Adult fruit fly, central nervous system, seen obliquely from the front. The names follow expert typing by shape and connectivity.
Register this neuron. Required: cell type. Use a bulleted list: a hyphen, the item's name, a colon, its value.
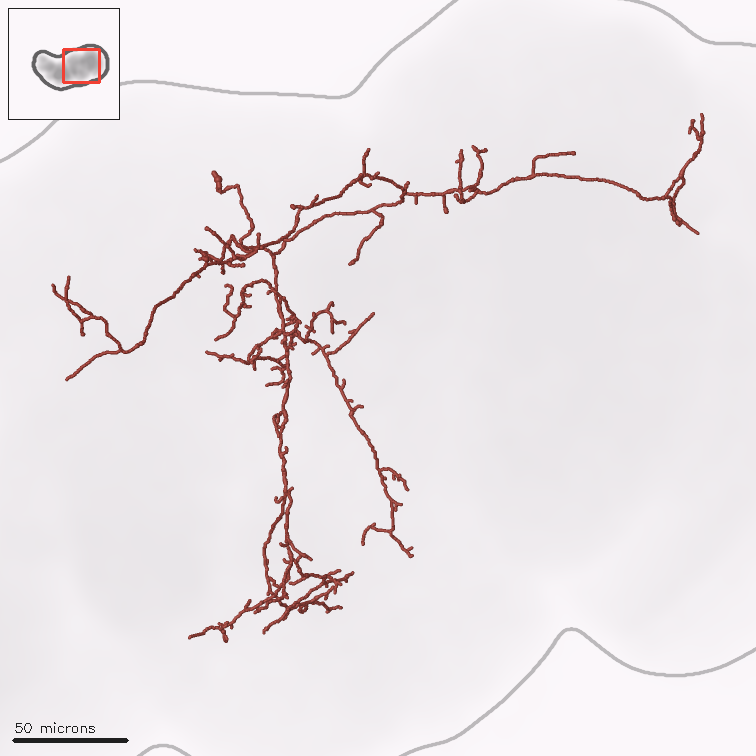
- cell type: CB1072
